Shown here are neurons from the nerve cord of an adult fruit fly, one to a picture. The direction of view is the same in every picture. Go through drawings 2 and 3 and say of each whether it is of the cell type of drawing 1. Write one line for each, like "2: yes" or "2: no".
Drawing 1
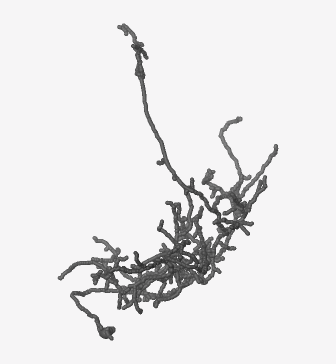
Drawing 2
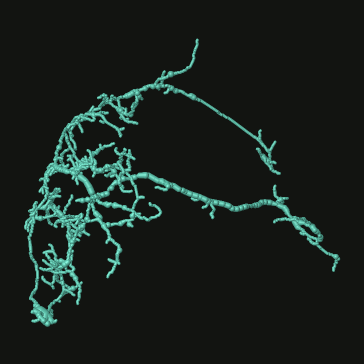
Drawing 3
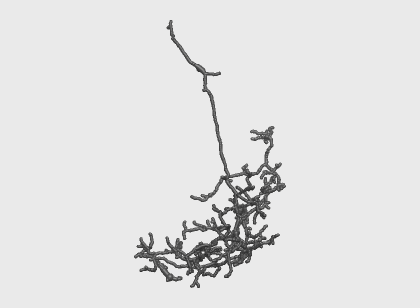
2: yes
3: yes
